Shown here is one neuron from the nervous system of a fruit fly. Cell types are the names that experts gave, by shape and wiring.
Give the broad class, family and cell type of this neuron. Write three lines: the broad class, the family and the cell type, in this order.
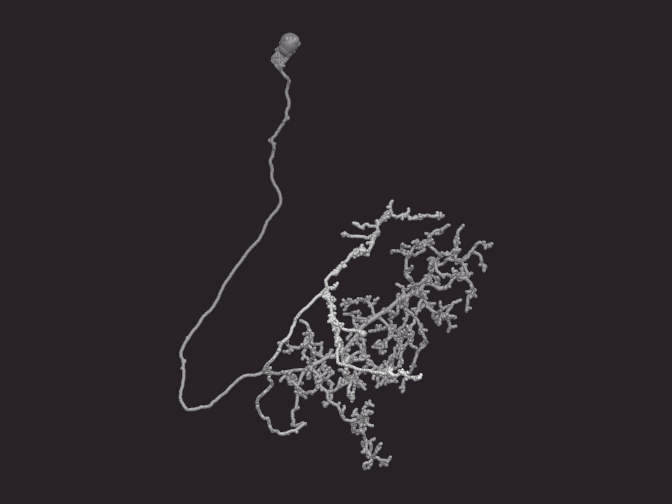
nerve-cord intrinsic neuron
hemilineage 14A
IN14A015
